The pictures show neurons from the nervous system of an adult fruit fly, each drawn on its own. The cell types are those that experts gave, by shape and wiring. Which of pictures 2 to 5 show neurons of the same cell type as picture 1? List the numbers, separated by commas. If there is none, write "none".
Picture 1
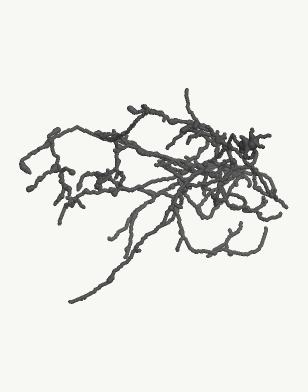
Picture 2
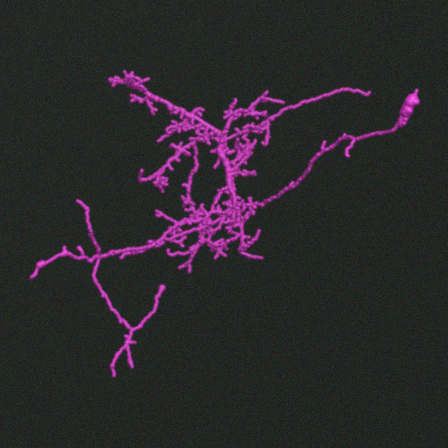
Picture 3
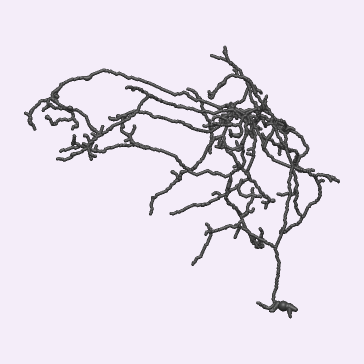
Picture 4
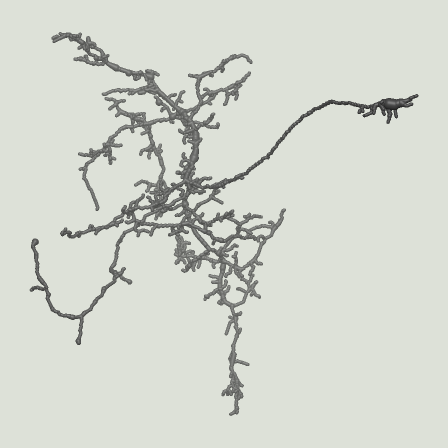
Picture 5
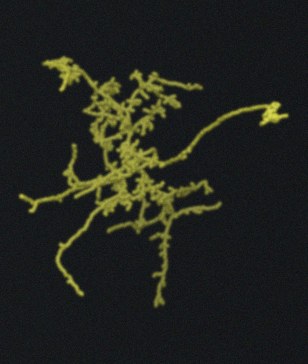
3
